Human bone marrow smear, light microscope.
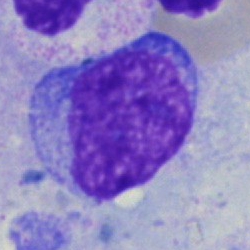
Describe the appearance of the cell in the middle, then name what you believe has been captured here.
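First, the nucleus lies off-centre, toward the right. Second, fine stippling: small pale spots in deep purple chromatin. Third, a thin deeper-blue cytoplasmic rim lines the upper right edge. Fourth, one small clear white spot sits at the nucleus's lower edge. The cell is a blast.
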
